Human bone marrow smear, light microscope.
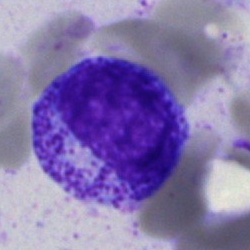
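Myelocyte, central cell of a stained bone marrow smear. Nucleus fills most of the cell, placed toward the upper right; chromatin deep purple with patchy lighter areas. Cytoplasm crowded with coarse, dark purple granules, some lying along the cell rim over the nuclear edge.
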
